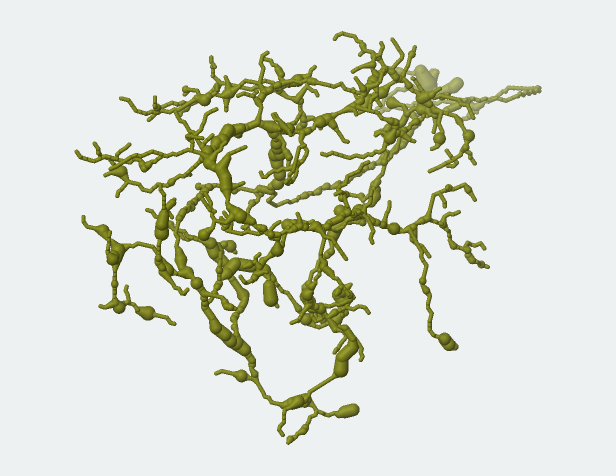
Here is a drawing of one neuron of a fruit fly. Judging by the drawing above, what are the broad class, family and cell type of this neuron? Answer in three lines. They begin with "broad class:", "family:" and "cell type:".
broad class: central-brain intrinsic neuron
family: hemilineage VLPl4_anterior
cell type: CB2681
